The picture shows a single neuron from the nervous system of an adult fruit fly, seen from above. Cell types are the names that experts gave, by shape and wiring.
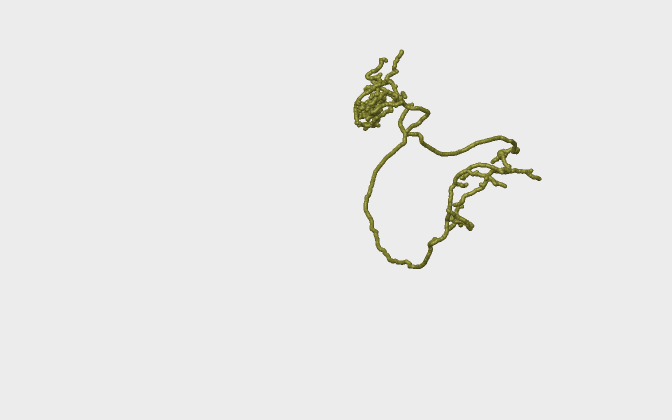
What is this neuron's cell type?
M_lvPNm33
